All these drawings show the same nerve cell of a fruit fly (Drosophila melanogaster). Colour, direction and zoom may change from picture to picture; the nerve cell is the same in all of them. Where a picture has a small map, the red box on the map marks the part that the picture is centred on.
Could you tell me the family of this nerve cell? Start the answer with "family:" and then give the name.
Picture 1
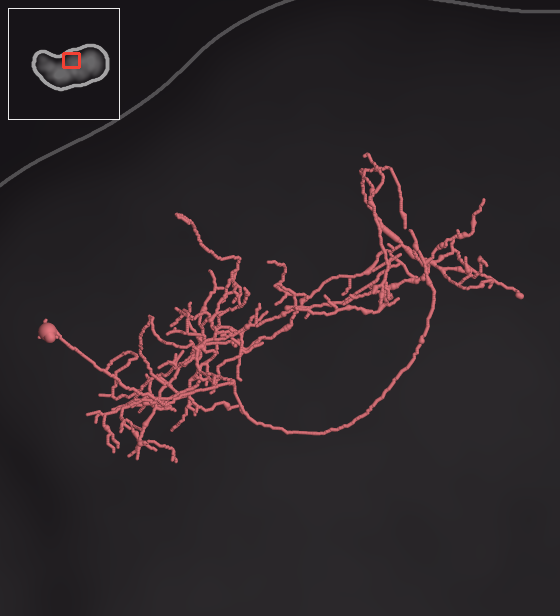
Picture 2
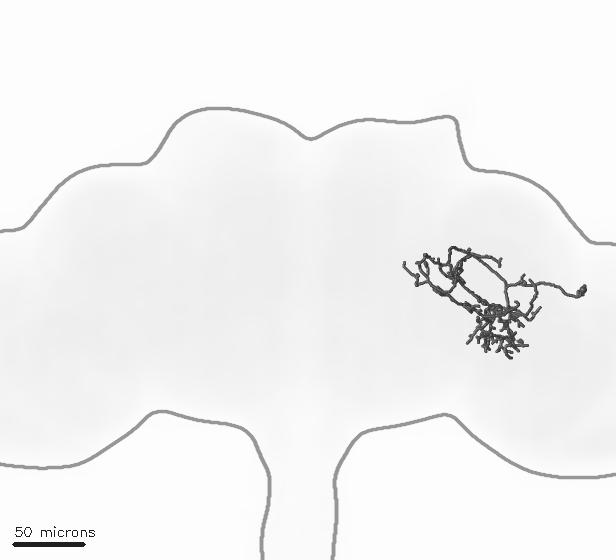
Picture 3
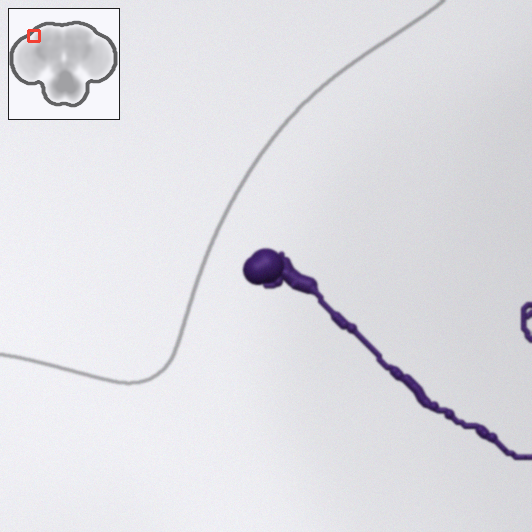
family: hemilineage SLPal1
